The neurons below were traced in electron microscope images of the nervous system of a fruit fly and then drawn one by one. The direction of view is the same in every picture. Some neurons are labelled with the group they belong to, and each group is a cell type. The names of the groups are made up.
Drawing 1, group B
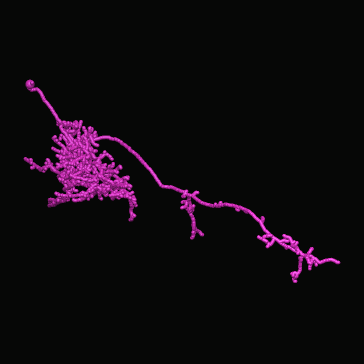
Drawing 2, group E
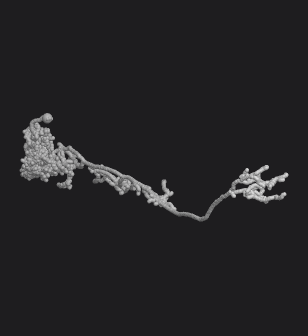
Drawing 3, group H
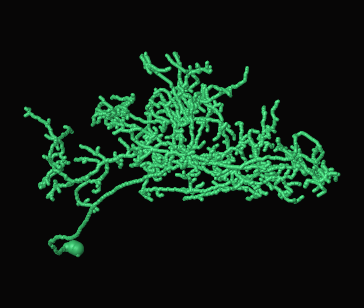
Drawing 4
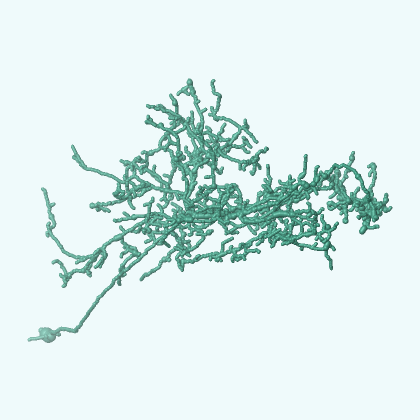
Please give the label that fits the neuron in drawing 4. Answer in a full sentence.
It belongs to group H.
